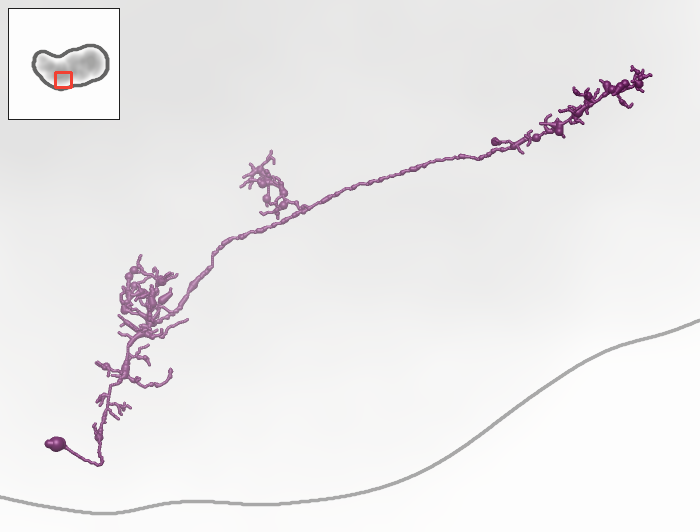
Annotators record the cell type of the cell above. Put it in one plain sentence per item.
The cell type is TmY5a.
